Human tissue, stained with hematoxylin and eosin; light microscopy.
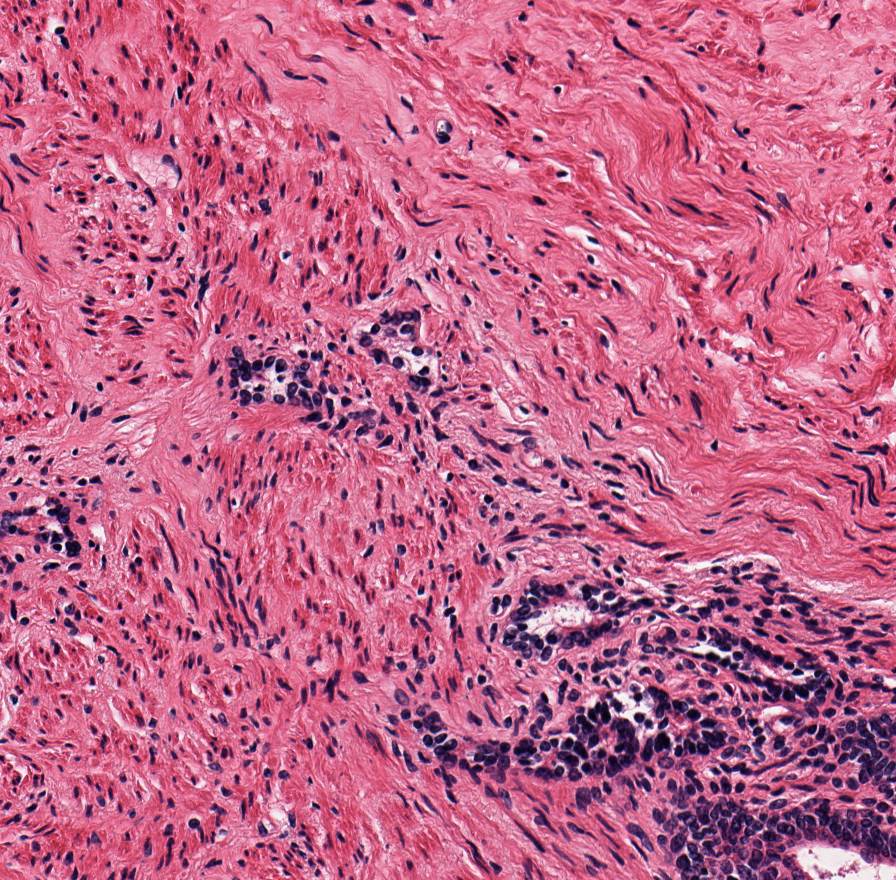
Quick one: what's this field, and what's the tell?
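Fibromuscular stroma: pink fibrous stroma fills most of the field. Left and centre are more cellular, with spindle cells bearing elongated dark nuclei.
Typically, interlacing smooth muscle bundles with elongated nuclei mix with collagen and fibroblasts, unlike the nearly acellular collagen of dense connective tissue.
Upper right, wavy eosinophilic collagen bundles hold few nuclei. At lower right, a band of crowded cells with small round dark nuclei forms several small gland-like spaces.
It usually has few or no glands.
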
